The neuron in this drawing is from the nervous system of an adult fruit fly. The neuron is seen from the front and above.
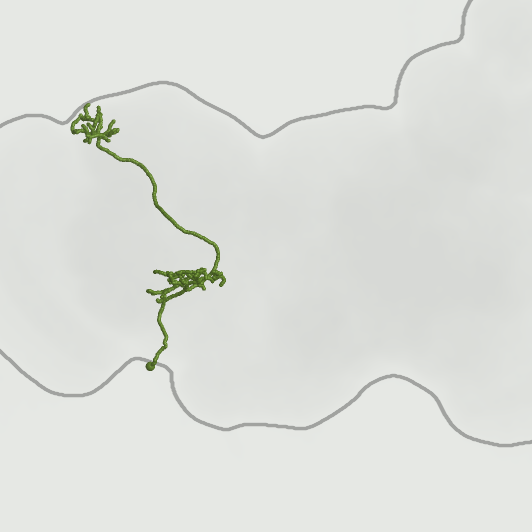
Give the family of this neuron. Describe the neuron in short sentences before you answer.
In this view it is taller than it is wide. It is a central-brain intrinsic neuron. Its family is hemilineage ALv1.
